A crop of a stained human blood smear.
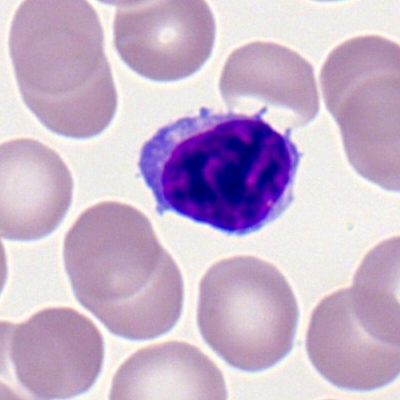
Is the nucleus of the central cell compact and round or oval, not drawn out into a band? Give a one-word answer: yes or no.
Yes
